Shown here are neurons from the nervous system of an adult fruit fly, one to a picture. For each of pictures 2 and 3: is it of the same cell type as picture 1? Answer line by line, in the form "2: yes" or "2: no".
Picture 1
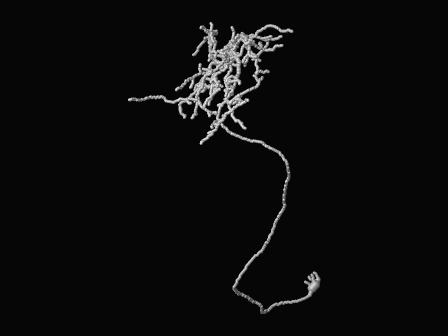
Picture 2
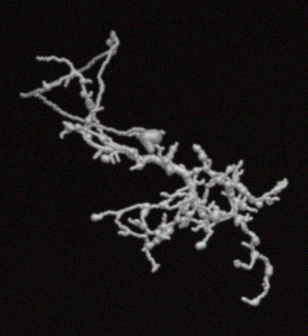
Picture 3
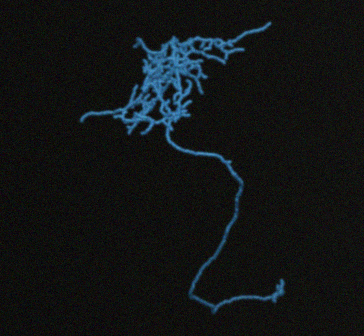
2: yes
3: yes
